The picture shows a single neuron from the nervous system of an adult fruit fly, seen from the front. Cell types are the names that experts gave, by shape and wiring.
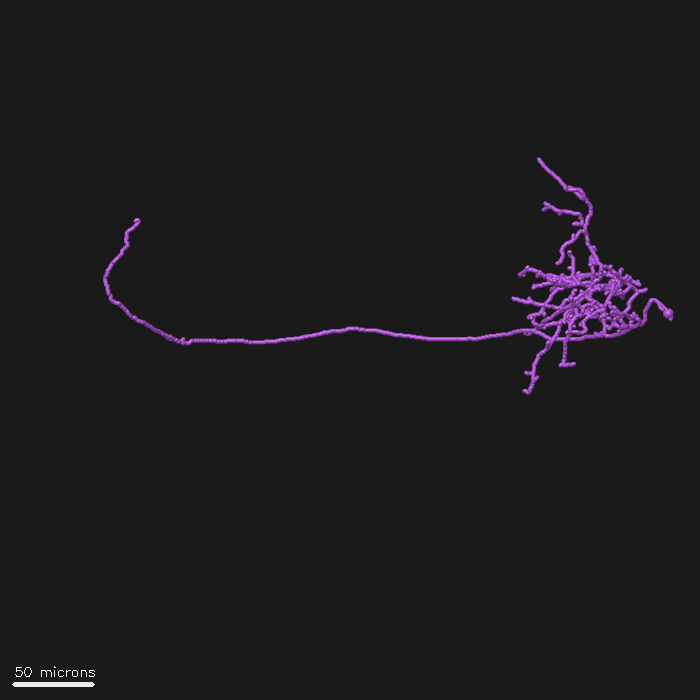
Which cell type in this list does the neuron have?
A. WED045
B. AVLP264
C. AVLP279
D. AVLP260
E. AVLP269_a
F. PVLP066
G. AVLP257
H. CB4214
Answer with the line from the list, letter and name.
C. AVLP279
